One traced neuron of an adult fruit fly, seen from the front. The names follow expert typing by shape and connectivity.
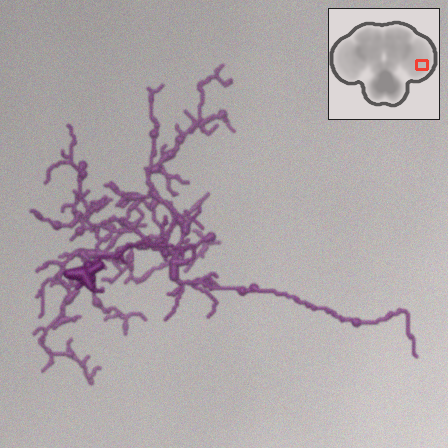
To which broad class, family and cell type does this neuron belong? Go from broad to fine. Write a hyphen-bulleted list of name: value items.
- broad class: optic-lobe intrinsic neuron
- family: Lawf
- cell type: Lawf1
